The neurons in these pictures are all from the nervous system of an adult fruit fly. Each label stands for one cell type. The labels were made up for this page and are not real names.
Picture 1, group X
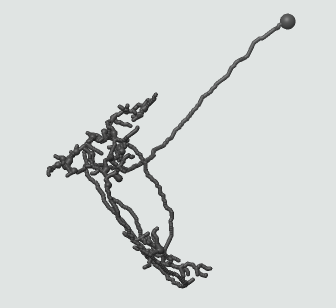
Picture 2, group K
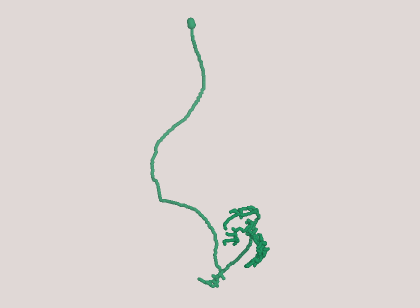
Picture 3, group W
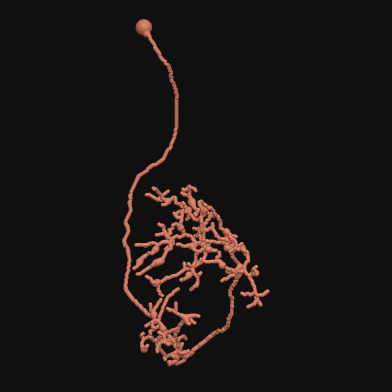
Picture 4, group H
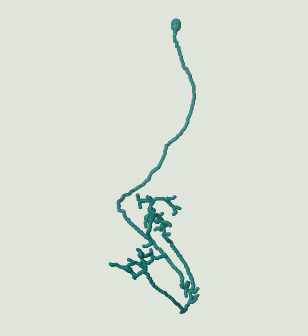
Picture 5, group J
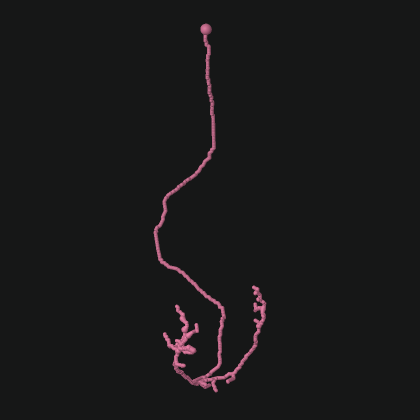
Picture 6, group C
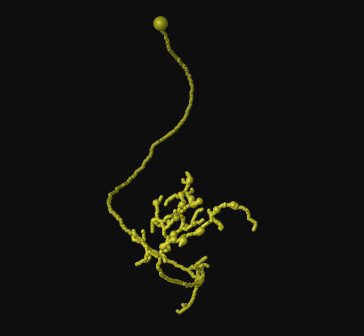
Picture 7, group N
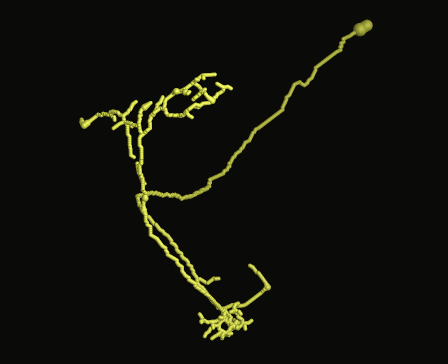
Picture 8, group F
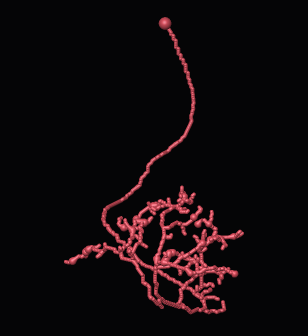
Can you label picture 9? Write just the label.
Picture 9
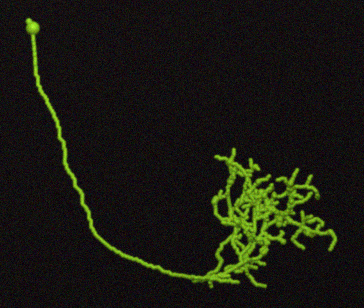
group W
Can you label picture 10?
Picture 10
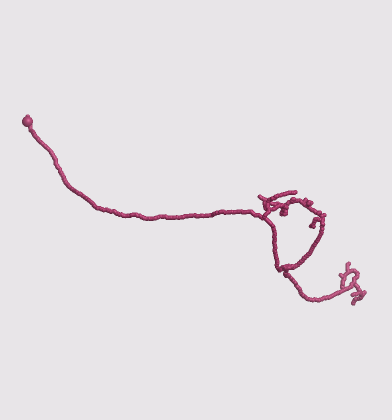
group J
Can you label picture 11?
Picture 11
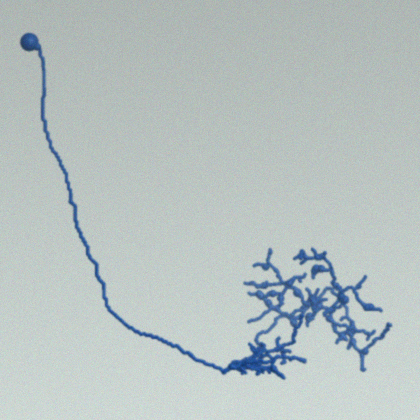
group X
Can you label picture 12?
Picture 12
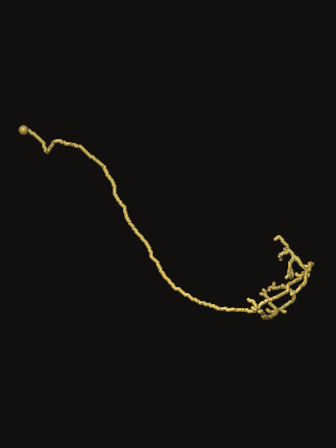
group J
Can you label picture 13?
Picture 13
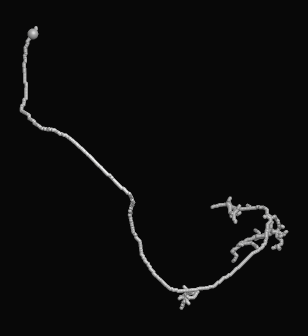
group H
